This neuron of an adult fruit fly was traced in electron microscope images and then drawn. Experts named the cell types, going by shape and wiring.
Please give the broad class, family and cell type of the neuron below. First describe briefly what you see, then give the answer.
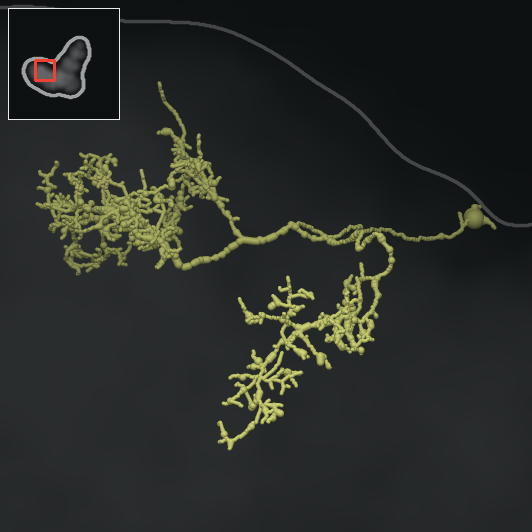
As drawn here it is wider than it is tall. It is a central-brain intrinsic neuron. Its family is hemilineage DM4_dorsal. Its cell type is SMP389_b.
